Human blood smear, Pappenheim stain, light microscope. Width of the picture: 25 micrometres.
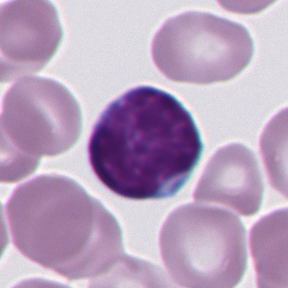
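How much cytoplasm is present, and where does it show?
Very little: only a thin pale-blue crescent at the lower right of the nucleus.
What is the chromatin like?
Dense, dark purple and clumped.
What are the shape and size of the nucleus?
Round, about 10 micrometres across, filling nearly the whole cell.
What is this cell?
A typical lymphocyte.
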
